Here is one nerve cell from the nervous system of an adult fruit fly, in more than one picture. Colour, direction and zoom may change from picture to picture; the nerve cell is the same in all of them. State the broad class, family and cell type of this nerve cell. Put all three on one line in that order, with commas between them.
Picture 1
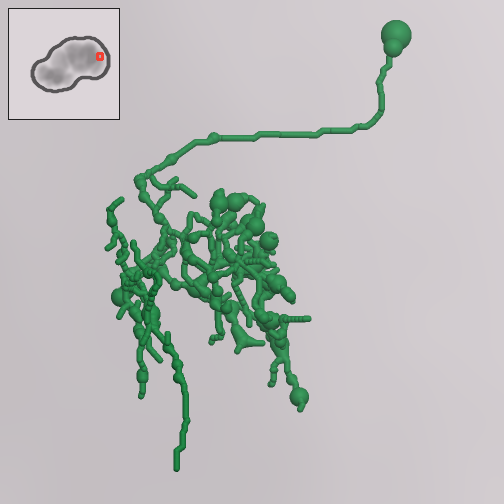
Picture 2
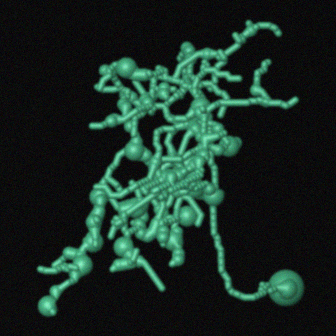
optic-lobe intrinsic neuron, Mi, Mi16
